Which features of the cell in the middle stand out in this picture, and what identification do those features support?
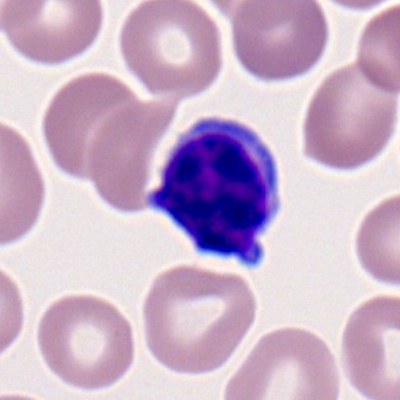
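Roughly round outline, though slightly irregular. Chromatin's dense and dark purple, coarse clumps with small paler patches here and there, and there's no nucleolus to be seen. Down at the lower edge, a small blunt bleb of blue cytoplasm sticks out. It's a lymphocyte.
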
